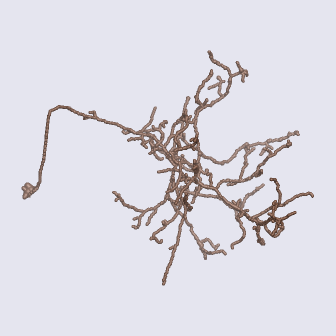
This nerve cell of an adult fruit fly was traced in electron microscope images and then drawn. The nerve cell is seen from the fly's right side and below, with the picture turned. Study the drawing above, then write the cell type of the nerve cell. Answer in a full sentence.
The cell type is IN16B069.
